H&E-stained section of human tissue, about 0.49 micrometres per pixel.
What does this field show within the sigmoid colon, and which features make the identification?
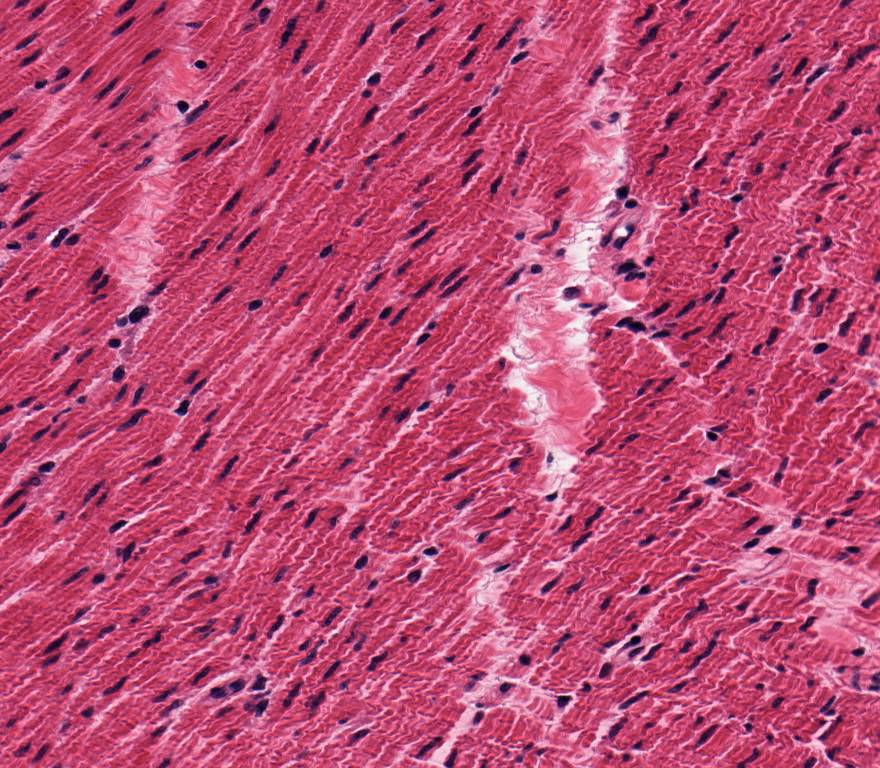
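That's smooth muscle. Each fibre has oval, dark purple nuclei sitting centrally along its length, evenly scattered, in deep red-pink cytoplasm.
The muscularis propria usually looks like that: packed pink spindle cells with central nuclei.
A band of pale pink loose connective tissue with small dark nuclei runs down the centre from the top.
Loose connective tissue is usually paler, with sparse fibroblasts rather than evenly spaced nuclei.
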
